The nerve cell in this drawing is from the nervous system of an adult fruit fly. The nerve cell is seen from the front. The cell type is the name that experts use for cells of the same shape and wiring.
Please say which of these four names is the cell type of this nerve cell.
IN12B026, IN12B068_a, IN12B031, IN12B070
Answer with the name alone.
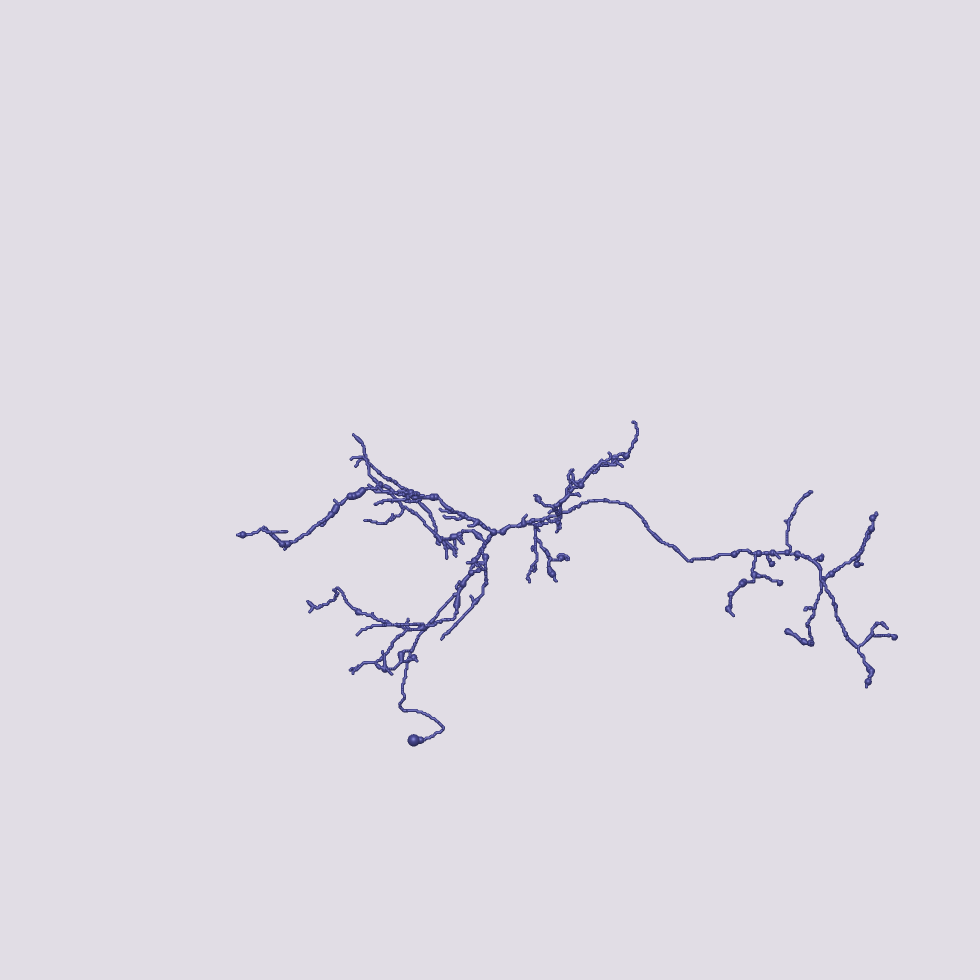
IN12B070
